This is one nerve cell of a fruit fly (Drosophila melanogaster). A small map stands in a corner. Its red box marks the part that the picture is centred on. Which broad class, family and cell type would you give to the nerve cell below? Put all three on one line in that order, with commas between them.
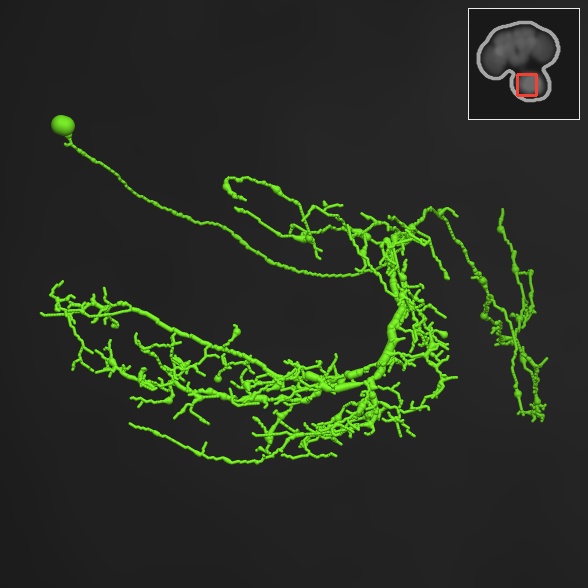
nerve-cord intrinsic neuron, hemilineage 11A, IN11A022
